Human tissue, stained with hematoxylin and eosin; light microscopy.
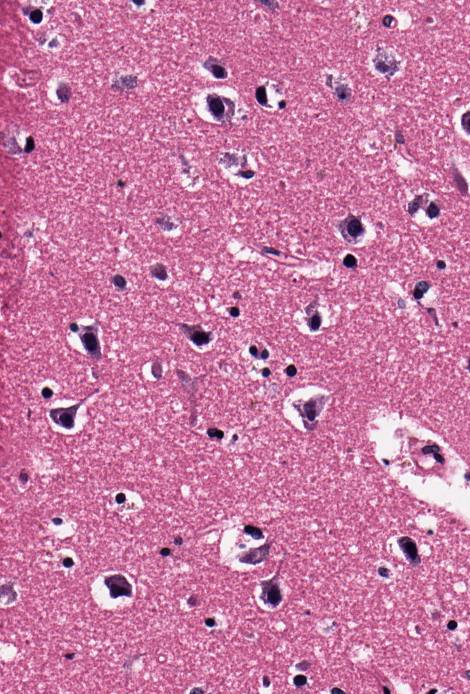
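Cerebral cortex, haematoxylin and eosin, light microscope. Pink, finely granular, vacuolated neuropil throughout; no epithelium or glands. Neurons with angular, often triangular cell bodies scattered across field. Small dark round nuclei, no visible cytoplasm, lying singly between neurons. Small blood vessel in a clear space, right edge, below middle.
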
